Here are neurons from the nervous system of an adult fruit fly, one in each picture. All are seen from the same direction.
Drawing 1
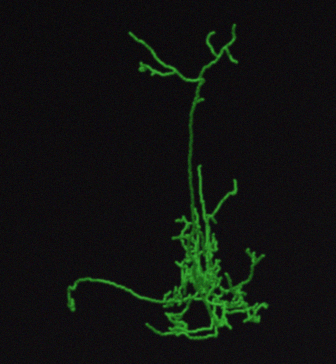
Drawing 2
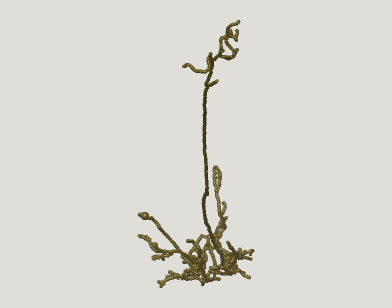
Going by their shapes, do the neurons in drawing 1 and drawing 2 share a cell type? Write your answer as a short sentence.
They are of the same cell type.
